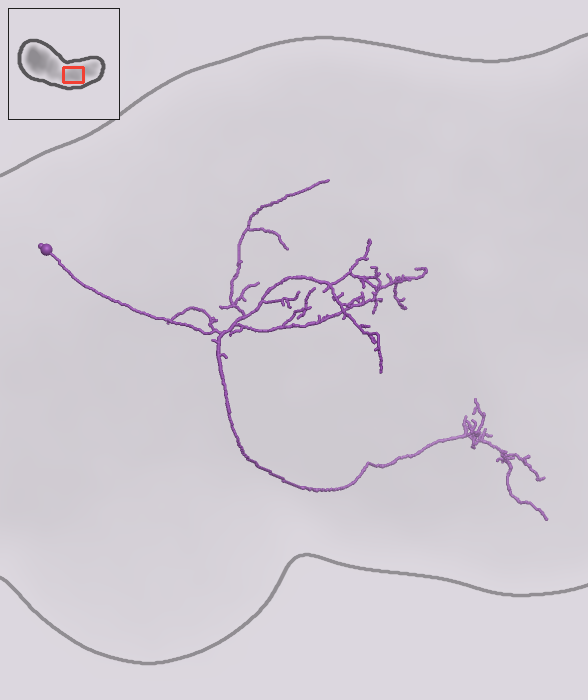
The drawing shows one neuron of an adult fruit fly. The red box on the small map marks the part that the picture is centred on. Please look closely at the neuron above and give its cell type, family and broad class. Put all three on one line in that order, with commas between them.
IN01A073, hemilineage 01A, nerve-cord intrinsic neuron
